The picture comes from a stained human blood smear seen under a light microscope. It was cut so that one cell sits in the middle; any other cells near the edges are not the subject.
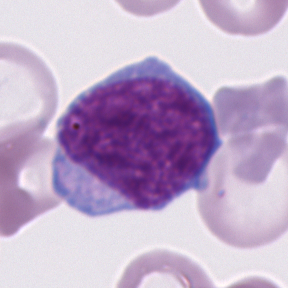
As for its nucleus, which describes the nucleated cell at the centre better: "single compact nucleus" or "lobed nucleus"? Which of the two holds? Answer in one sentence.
Its nucleus forms a single compact mass of round, oval or kidney shape.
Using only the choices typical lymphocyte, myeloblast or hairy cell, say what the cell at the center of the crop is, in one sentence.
Present in the middle of the crop is a myeloblast.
